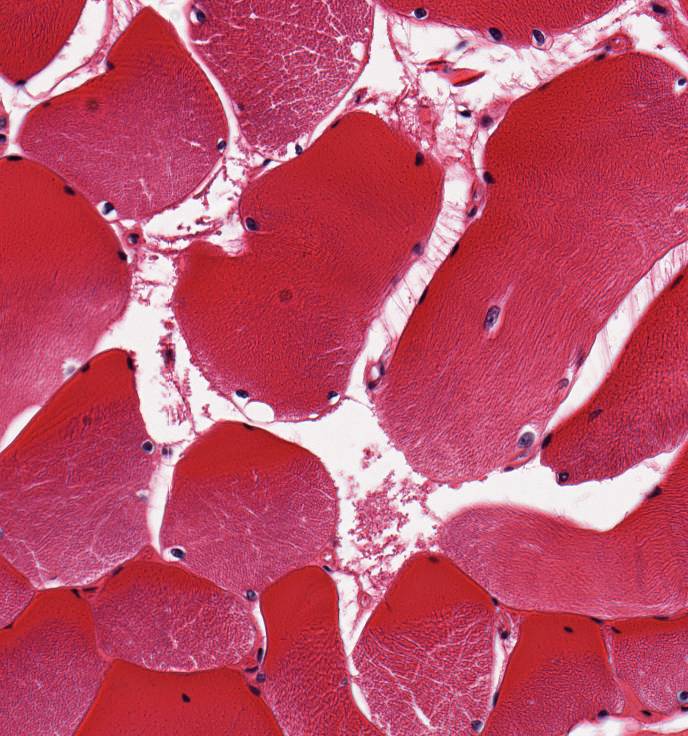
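Skeletal muscle. Large, closely set fibres fill the field, mostly cut across into rounded to polygonal profiles. Their nuclei, small, dark and flattened, sit at fibre edges, and the cytoplasm looks intensely, evenly deep red. Only thin, sparsely cellular loose connective tissue lies between, widest centrally.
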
